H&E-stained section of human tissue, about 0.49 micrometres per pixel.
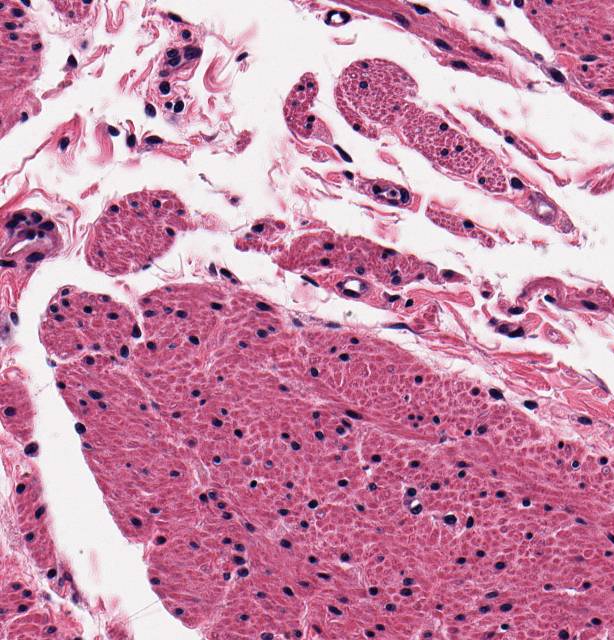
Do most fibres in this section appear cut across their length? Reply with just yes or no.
Yes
